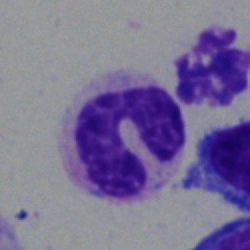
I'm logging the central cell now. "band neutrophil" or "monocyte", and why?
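It's a band neutrophil.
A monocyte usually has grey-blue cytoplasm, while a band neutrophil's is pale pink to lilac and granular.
The moderate rim around this nucleus is pale pinkish-lilac, so that settles it. The nucleus is curved into a horseshoe by a deep narrow cleft opening lower right; the outline is round and smooth.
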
